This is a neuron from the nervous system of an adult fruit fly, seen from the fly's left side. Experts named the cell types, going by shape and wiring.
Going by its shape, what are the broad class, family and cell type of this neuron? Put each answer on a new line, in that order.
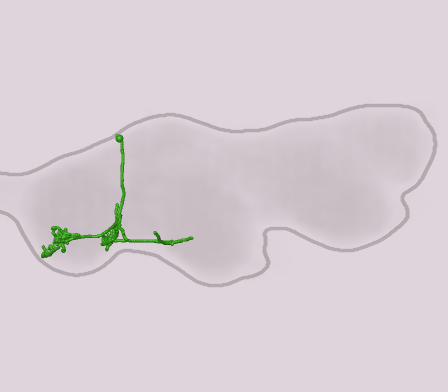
nerve-cord intrinsic neuron
hemilineage 23B
IN23B060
